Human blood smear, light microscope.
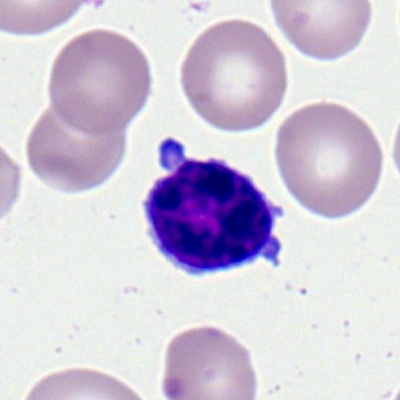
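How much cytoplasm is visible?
Only a very thin rim around the nucleus.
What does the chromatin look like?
It is dark and coarsely clumped.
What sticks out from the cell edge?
Small knob-like projections, at the upper left and lower right.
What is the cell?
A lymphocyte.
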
